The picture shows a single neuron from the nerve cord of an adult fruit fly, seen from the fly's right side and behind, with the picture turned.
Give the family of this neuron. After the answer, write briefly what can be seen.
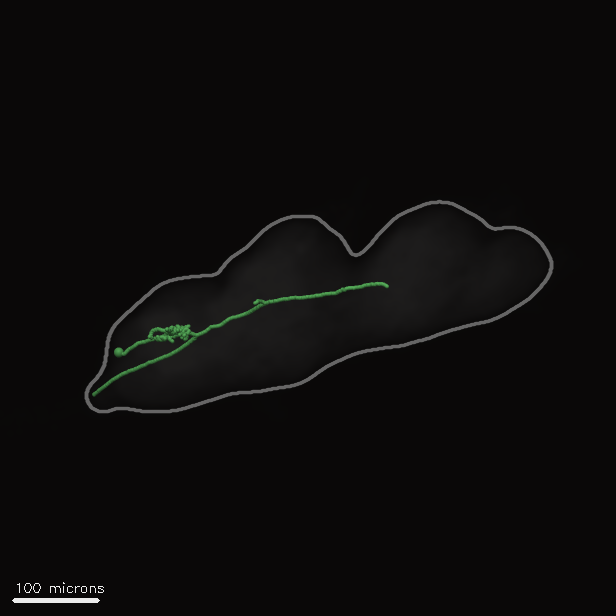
Its family is hemilineage 10B. Its broad class is ascending neuron. From left to right in the picture it spans about 350 microns. In this view it is more than twice as wide as it is tall.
